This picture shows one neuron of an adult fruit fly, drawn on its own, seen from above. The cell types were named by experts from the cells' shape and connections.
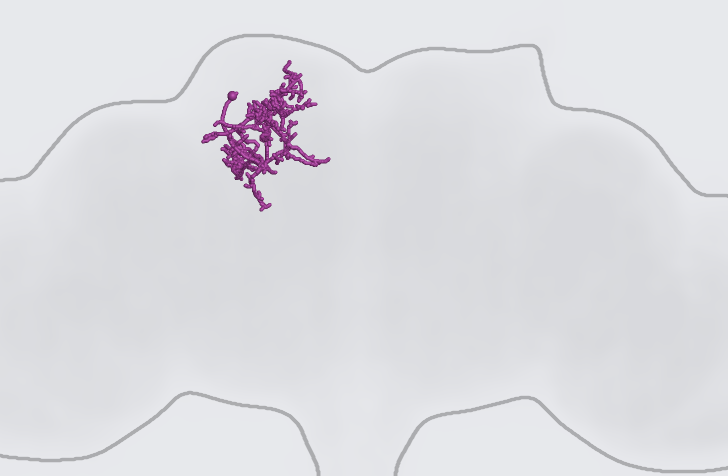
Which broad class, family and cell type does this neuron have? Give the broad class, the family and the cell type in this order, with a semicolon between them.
central-brain intrinsic neuron; hemilineage CREa2_ventral; LAL030_a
